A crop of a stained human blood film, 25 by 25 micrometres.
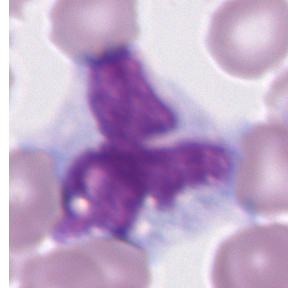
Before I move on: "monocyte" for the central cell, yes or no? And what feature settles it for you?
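Nucleus: folded into three broad lobes meeting at a central twist, with no nucleolus visible. Cytoplasm: pale grey-blue, no distinct granules. Edge: irregular and faint; a red cell touches the top end of the nucleus.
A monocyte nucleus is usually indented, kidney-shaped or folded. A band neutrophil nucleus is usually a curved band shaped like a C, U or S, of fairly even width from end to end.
The folded three-lobed nucleus here therefore counts for monocyte and against band neutrophil.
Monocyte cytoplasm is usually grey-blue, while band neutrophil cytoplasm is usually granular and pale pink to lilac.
The grey-blue cytoplasm without distinct granules likewise favours monocyte over band neutrophil. Verdict: monocyte fits.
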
